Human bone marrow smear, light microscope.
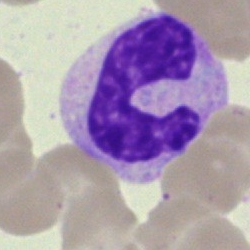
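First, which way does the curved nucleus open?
Its open side faces right.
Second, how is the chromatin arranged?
In coarse clumps, with paler patches between them.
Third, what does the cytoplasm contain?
Fine, faint pinkish-purple granules, set in pale lilac-pink cytoplasm.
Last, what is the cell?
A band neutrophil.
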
